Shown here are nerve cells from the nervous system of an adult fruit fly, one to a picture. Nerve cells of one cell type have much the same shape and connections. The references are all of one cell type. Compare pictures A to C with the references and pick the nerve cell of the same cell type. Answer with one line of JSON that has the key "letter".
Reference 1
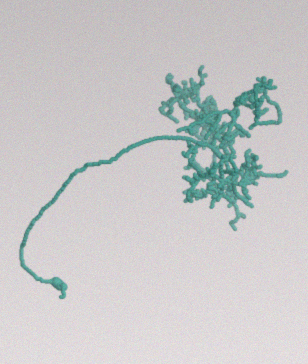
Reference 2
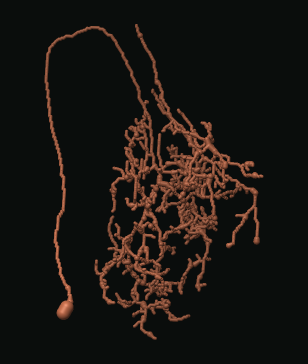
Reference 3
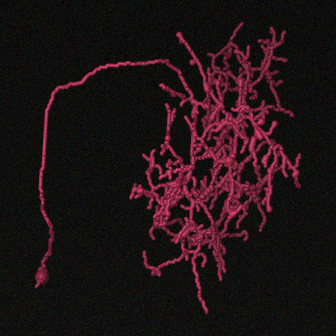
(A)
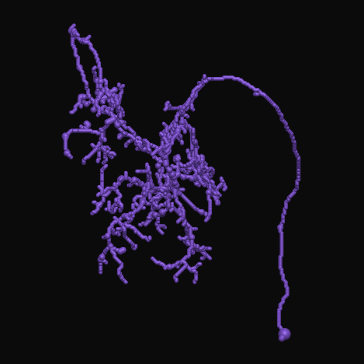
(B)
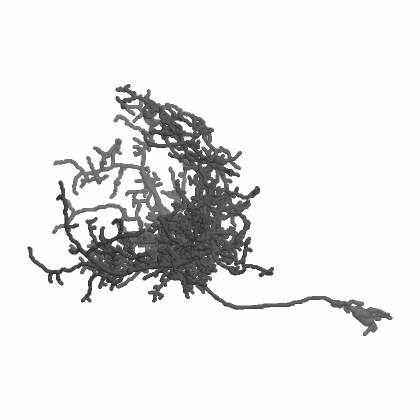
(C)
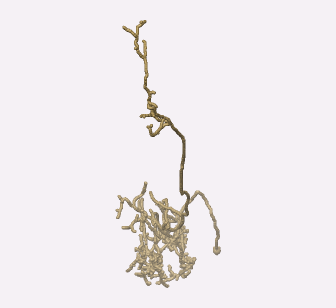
{"letter": "A"}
